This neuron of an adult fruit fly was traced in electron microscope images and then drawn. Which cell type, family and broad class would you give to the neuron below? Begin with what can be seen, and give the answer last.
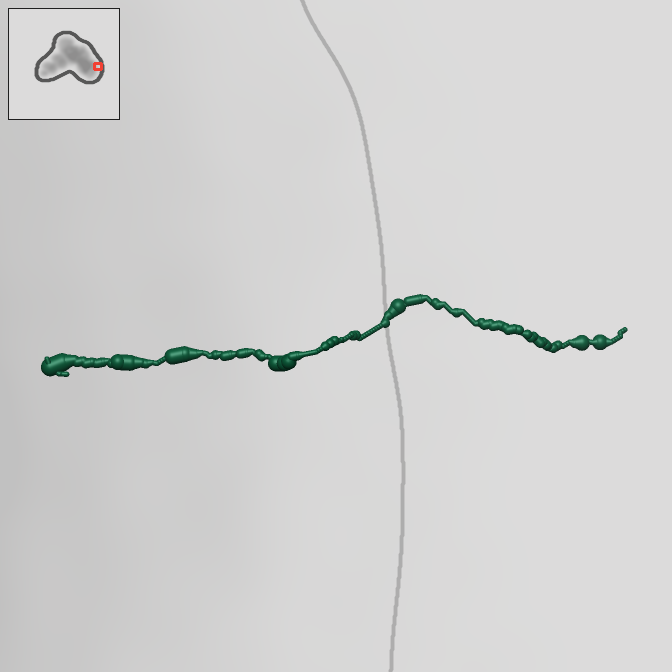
There are a dozen or fewer branch ends. In this view it is more than twice as wide as it is tall. The cell type is R7p. The name of its family is class visual. It is a photoreceptor or other optic-lobe sensory neuron.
